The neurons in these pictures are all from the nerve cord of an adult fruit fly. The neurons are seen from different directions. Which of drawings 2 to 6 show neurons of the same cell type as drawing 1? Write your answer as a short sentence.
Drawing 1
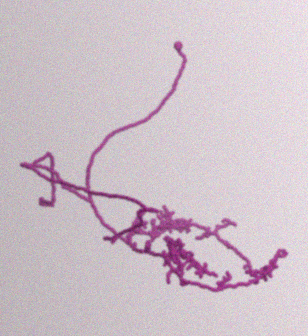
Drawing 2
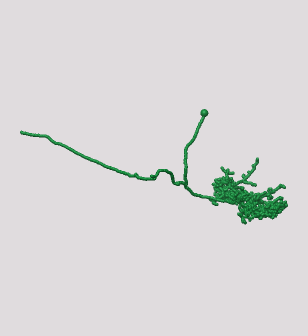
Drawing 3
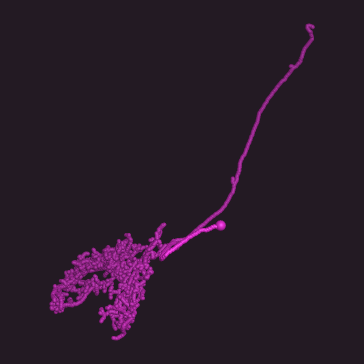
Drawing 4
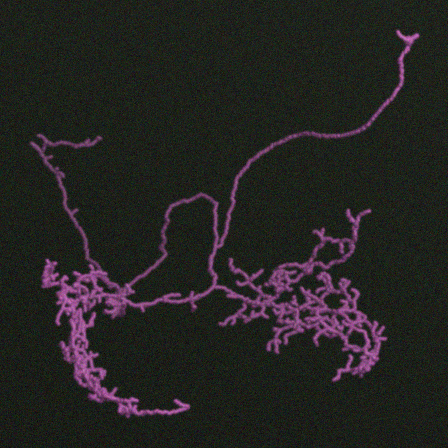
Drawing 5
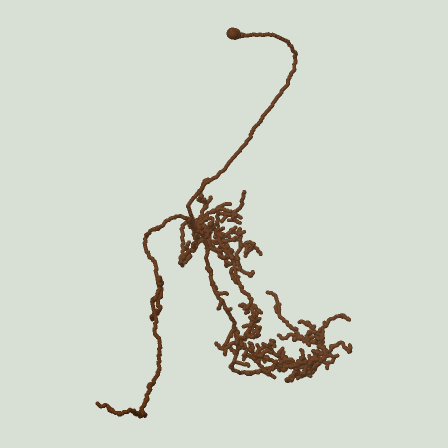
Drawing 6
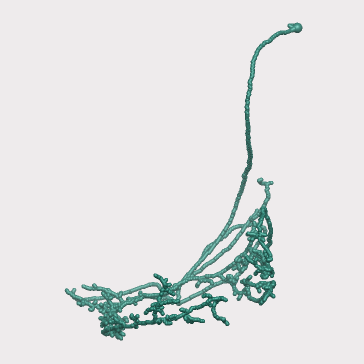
Drawing 5 and drawing 6 are of the same cell type.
